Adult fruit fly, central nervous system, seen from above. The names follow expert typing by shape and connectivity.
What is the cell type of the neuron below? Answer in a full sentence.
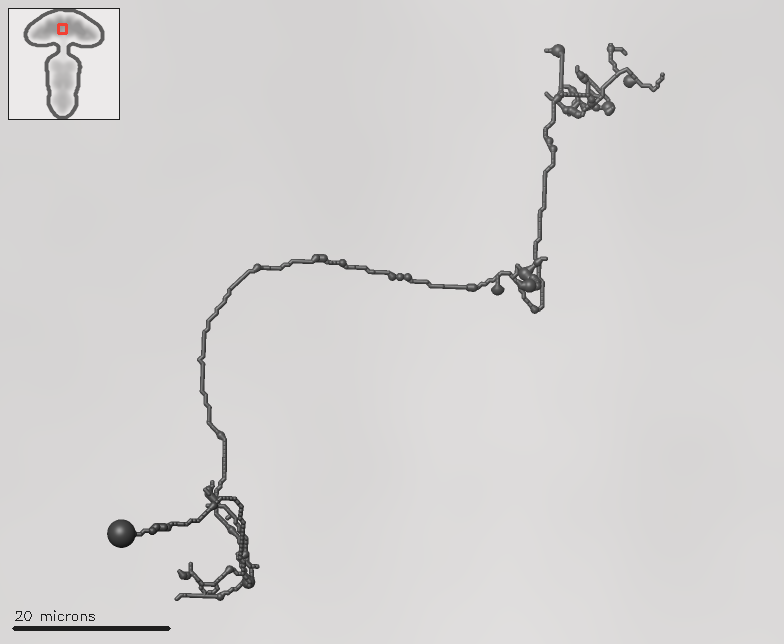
The cell type is PFNp_b.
